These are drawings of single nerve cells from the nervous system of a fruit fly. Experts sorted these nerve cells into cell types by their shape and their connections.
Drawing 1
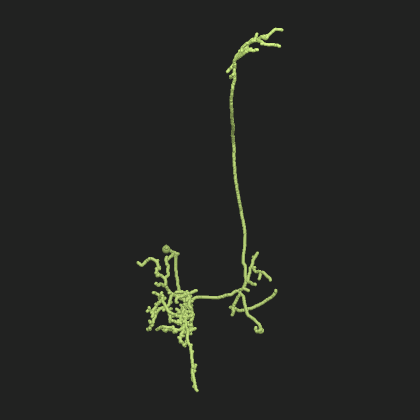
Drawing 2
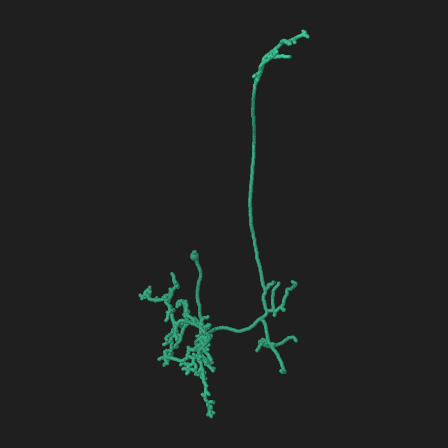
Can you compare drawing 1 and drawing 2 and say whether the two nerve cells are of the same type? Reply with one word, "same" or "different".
same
